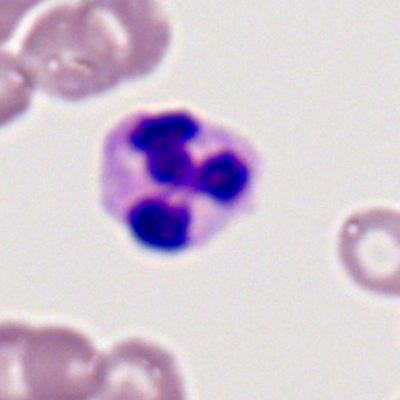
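Segmented neutrophil, central cell of a stained blood smear. The nucleus is split into three or more separate lobes, linked to one another only by thin strands or narrow bridges. No large, coarse orange-red granules appear in the cytoplasm. The cell outline is somewhat angular and carries no surface projections.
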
